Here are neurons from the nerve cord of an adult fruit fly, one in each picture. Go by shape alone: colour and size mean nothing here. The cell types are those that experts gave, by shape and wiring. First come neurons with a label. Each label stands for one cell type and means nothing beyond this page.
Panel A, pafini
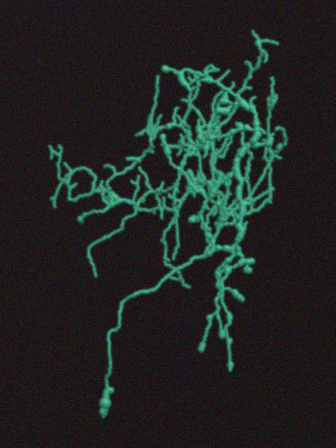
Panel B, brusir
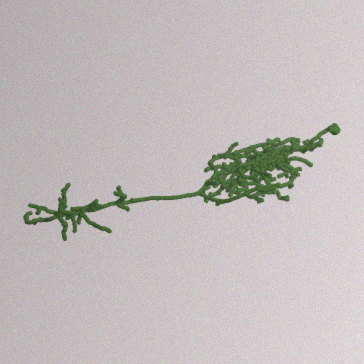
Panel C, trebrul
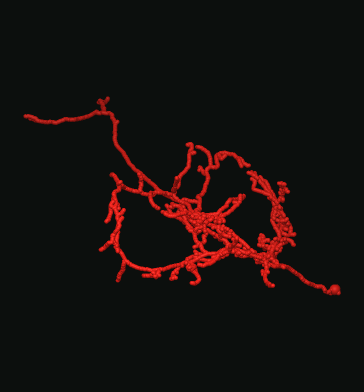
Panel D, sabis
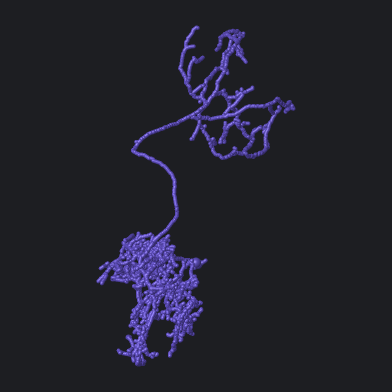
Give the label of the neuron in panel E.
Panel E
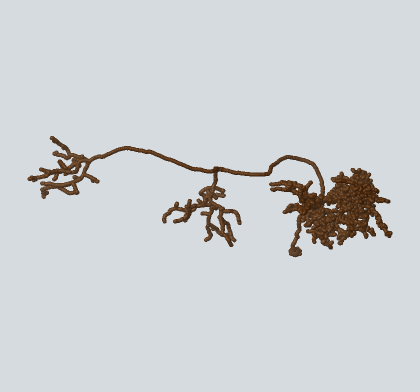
sabis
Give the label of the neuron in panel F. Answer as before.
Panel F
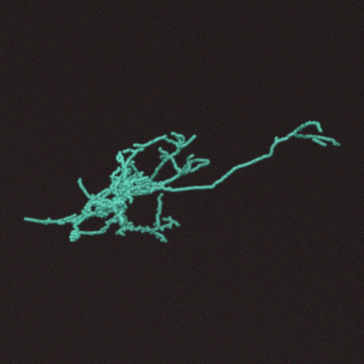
trebrul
